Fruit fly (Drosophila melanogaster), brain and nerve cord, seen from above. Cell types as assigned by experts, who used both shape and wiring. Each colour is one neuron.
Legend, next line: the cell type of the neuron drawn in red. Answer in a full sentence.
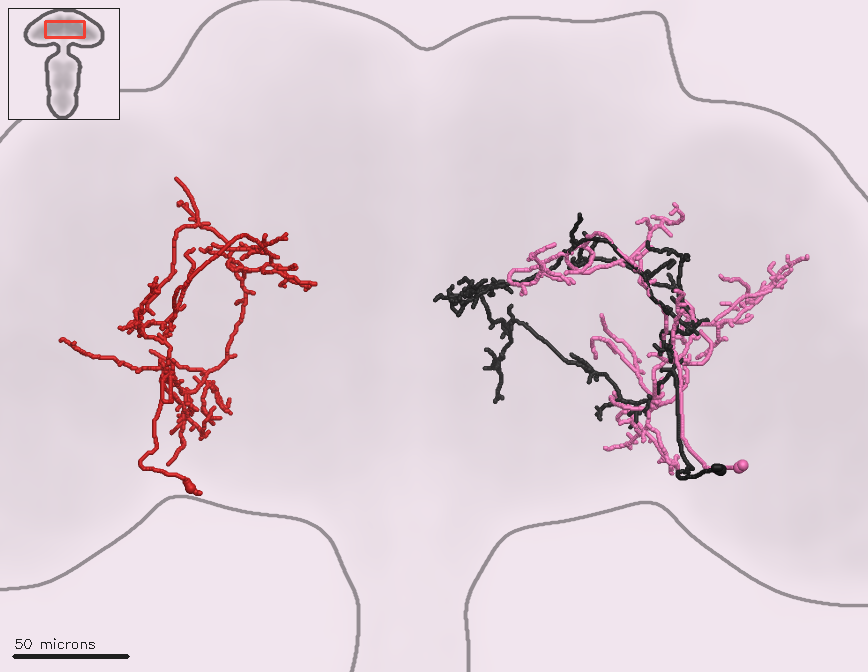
The cell type is PVLP213m.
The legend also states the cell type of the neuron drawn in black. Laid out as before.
The cell type is PVLP209m.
